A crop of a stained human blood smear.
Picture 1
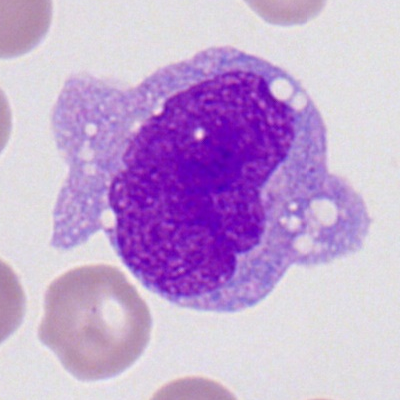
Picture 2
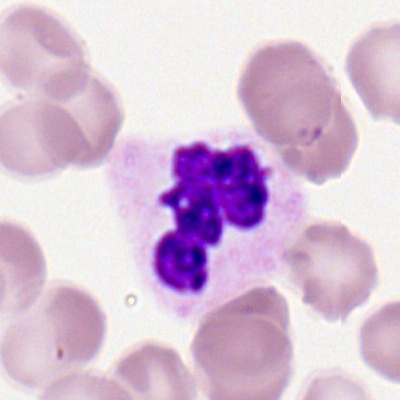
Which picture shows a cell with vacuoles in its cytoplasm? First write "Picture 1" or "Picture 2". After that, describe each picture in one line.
Picture 1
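Picture 1: Several clear round vacuoles lie in the cytoplasm, the largest toward the right side of the cell.
Picture 2: The cytoplasm shows no vacuoles.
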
